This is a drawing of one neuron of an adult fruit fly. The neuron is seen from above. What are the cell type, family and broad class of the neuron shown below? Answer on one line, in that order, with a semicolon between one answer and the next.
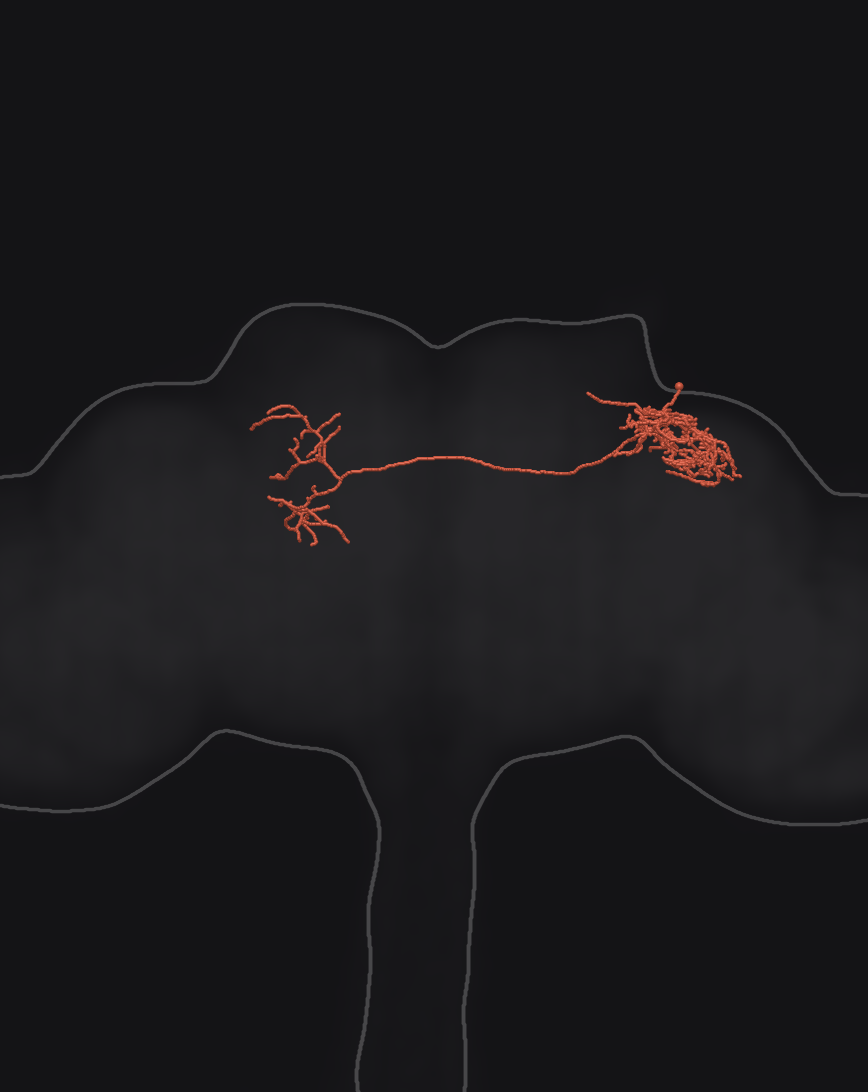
AOTU001; hemilineage AOTUv4_dorsal; central-brain intrinsic neuron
